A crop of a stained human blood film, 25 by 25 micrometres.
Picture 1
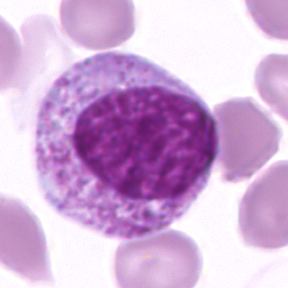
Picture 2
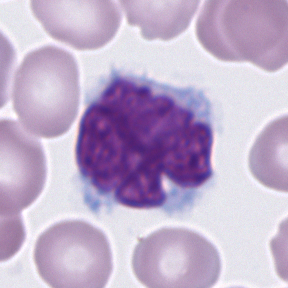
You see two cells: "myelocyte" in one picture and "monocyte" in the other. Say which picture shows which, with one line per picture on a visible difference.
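The cell in picture 1 is a myelocyte. The cytoplasm is scattered with many fine purple granules.
The cell in picture 2 is a monocyte. No granules can be seen in the cytoplasm.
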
